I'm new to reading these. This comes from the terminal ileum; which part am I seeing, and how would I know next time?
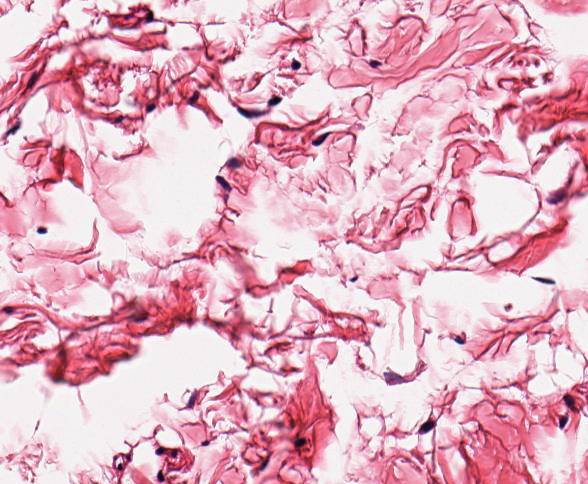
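This is dense connective tissue. First: the field is wholly fibrous connective tissue, without epithelium. Second: wavy, irregular collagen bundles, pink to deep red, run in many directions. Third: nuclei are sparse, small, dark and mostly elongated, lying singly among the bundles.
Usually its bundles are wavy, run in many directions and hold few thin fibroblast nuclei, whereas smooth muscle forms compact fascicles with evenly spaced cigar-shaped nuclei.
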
